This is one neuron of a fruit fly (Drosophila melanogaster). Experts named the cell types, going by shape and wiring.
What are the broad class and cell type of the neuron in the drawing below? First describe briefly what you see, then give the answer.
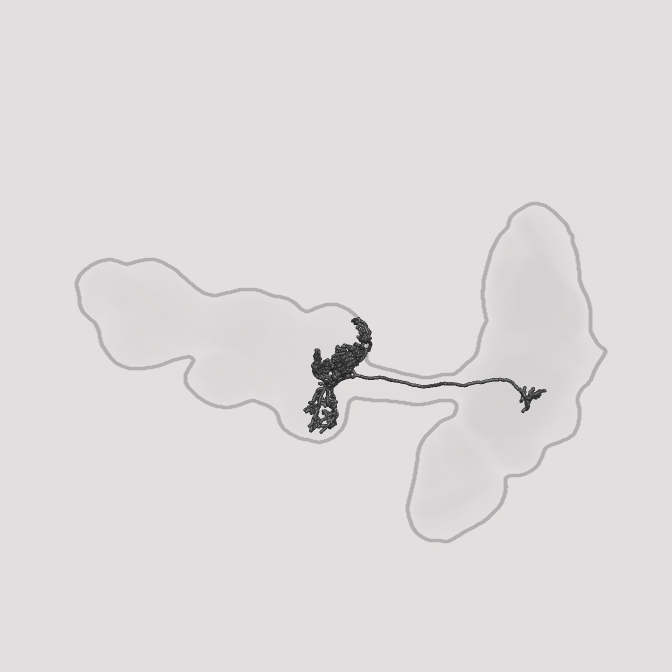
It runs through the neck, between the brain and the nerve cord. The cell body is in the middle of the picture. Its broad class is ascending neuron. Its cell type is ANXXX026.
